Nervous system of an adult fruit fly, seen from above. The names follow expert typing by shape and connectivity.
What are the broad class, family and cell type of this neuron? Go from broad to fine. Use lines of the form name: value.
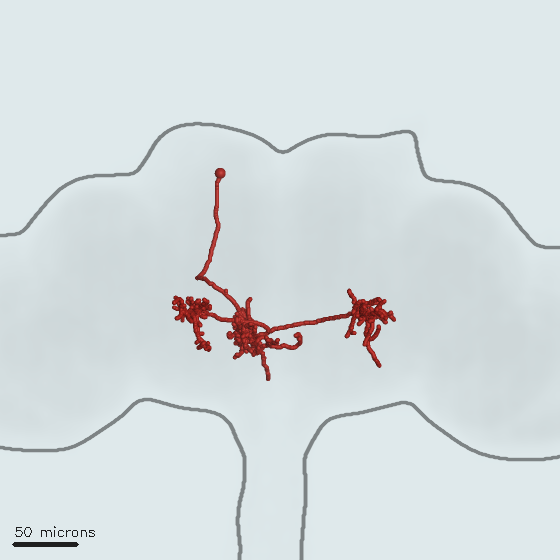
broad class: central-brain intrinsic neuron
family: hemilineage PSa1
cell type: PS096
